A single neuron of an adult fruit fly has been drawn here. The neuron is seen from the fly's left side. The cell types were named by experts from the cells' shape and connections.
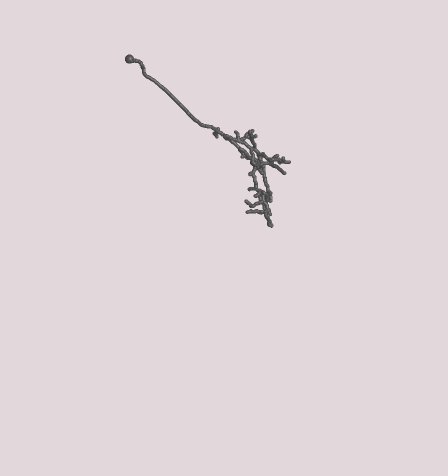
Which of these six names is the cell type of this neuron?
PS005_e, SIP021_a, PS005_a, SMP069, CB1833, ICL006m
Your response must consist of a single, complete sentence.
Belonging to the cell type PS005_e is this neuron.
